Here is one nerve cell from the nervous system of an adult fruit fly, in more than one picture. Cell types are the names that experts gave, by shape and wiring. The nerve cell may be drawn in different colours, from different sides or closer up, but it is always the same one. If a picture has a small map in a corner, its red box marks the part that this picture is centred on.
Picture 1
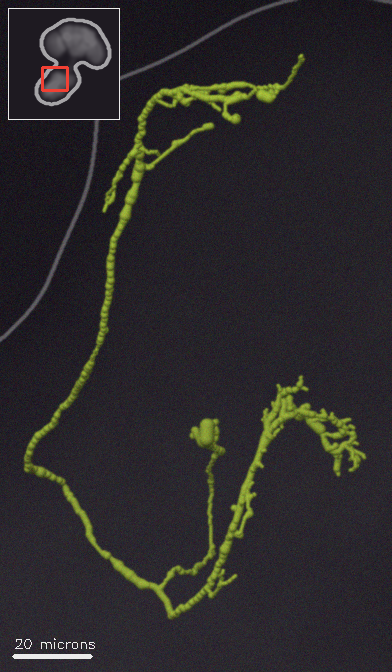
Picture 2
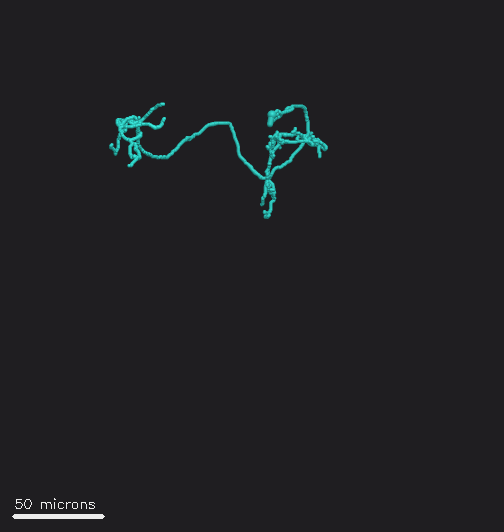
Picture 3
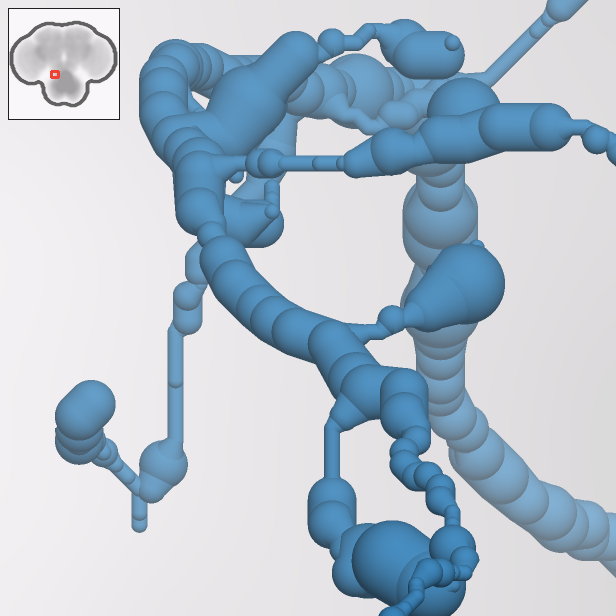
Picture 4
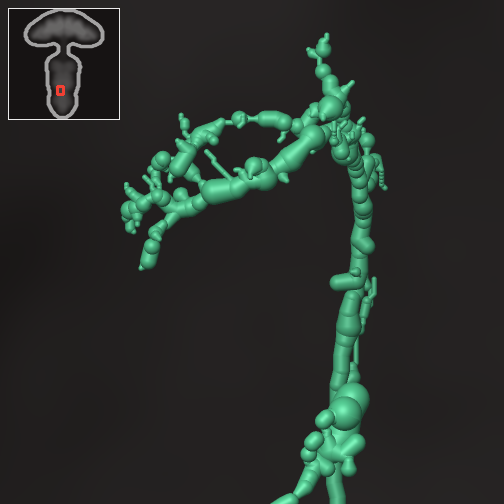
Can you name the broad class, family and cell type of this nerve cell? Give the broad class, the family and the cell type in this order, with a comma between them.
nerve-cord intrinsic neuron, hemilineage 19B, IN19B013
